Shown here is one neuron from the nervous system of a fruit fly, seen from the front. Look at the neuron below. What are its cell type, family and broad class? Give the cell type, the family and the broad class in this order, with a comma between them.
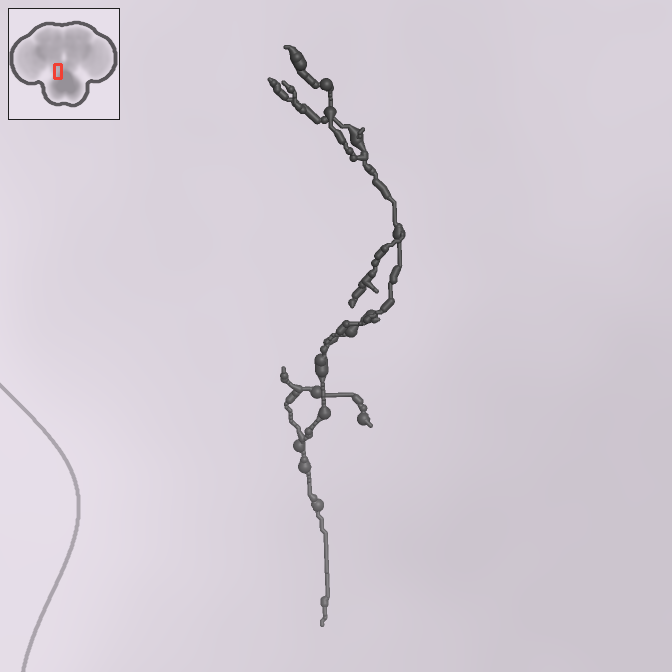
claw_tpGRN, class gustatory, sensory neuron entering the brain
